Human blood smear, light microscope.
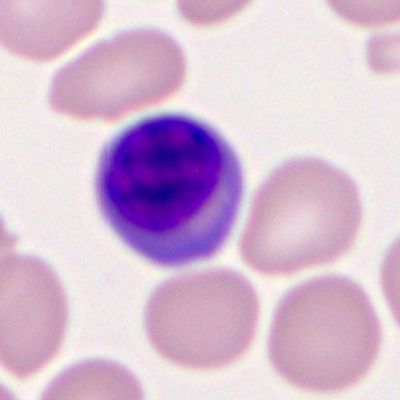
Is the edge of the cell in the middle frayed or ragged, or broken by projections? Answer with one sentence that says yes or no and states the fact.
No, no projections, blebs or ragged parts break the cell's outline.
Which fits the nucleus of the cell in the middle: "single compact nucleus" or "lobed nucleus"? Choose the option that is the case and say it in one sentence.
The nucleus of this cell is one compact round, oval or kidney-shaped mass.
